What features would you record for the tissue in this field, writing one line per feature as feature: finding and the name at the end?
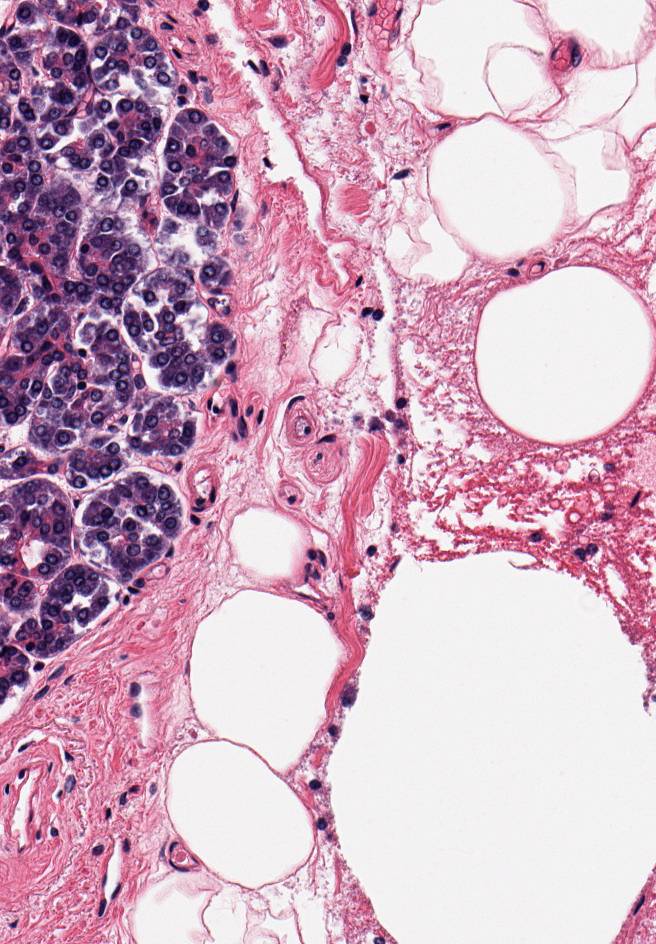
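Gland: packed densely into the upper left; the rest is connective tissue and fat
Acini: small and rounded, parted by thin strands of pink stroma
Nuclei: round, just one per acinar cell
Vessels: a few small ones in the connective tissue near the centre
Tissue: pancreas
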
